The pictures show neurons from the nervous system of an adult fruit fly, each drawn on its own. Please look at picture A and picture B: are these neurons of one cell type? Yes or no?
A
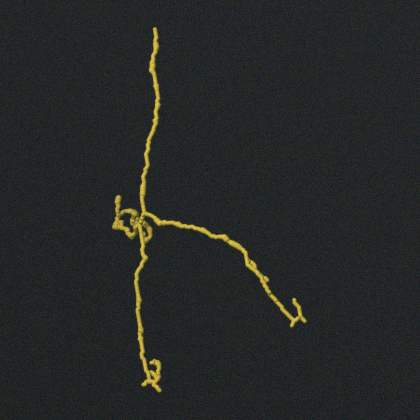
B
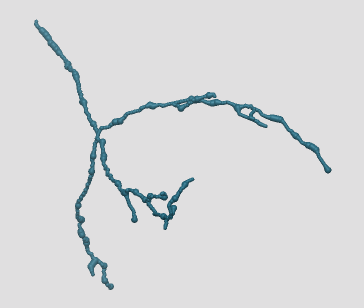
yes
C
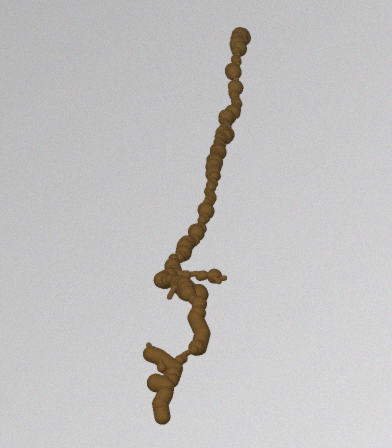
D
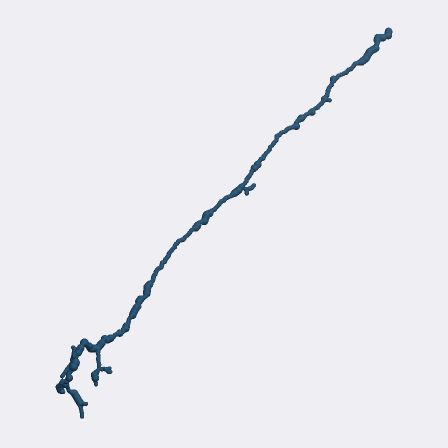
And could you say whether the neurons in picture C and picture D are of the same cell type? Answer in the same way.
yes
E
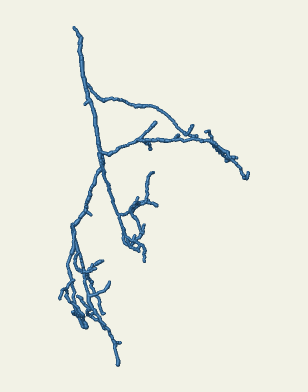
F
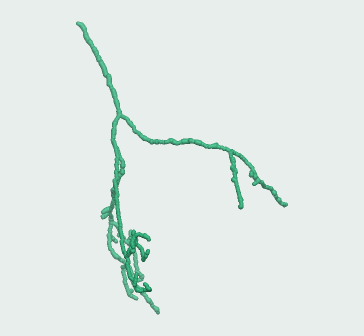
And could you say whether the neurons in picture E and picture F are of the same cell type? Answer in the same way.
yes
